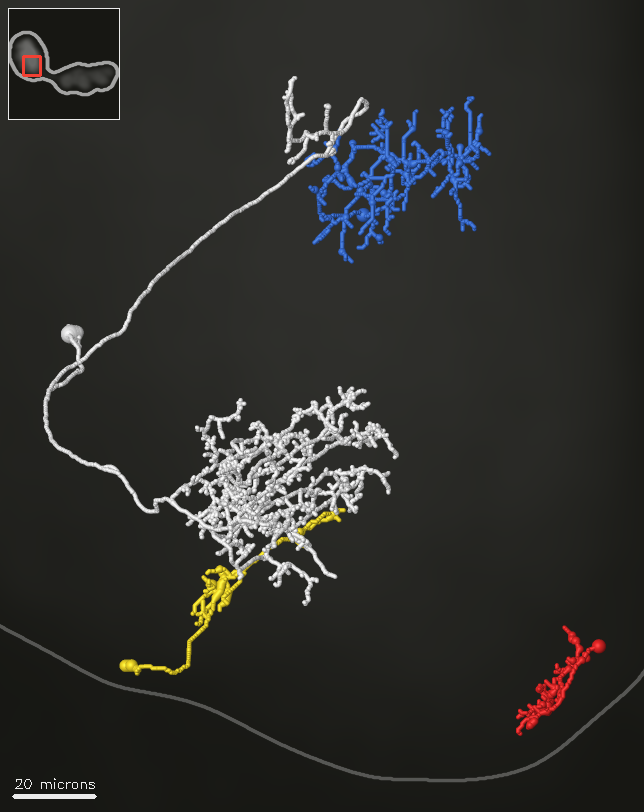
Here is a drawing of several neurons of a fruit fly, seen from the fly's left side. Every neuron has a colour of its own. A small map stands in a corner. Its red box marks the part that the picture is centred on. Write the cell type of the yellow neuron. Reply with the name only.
Mi9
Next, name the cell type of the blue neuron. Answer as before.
Mi14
